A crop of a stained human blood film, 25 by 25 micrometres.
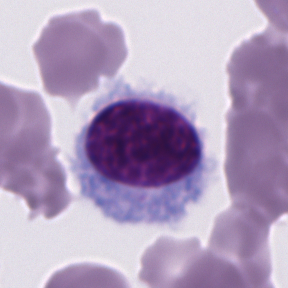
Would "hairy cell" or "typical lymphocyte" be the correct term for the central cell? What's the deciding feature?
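It is a hairy cell.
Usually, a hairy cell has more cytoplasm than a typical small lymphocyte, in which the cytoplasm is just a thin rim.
Here the nucleus sits toward the top of the cell and leaves a wider band of cytoplasm below it, not just a thin rim. The outline is roughly round with a fuzzy, irregular edge, the cytoplasm is pale blue, and the chromatin is dark purple with a mottled, clumped texture.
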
